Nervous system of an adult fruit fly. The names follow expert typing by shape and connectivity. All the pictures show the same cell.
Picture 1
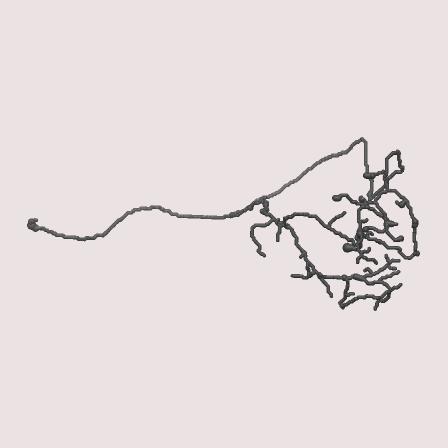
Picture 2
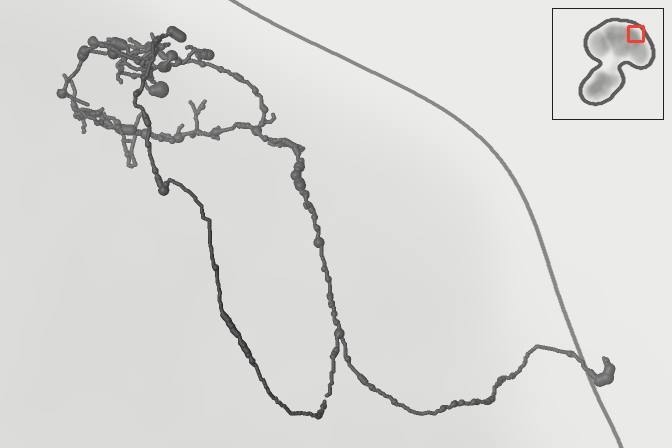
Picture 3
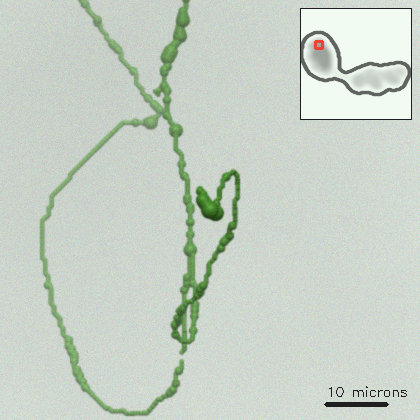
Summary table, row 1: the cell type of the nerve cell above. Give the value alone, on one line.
CB1392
